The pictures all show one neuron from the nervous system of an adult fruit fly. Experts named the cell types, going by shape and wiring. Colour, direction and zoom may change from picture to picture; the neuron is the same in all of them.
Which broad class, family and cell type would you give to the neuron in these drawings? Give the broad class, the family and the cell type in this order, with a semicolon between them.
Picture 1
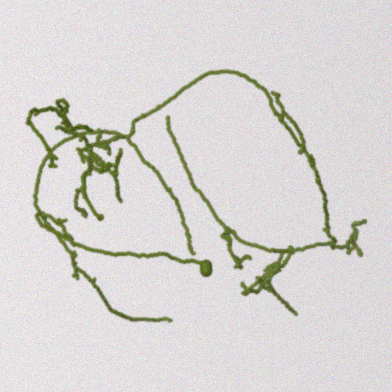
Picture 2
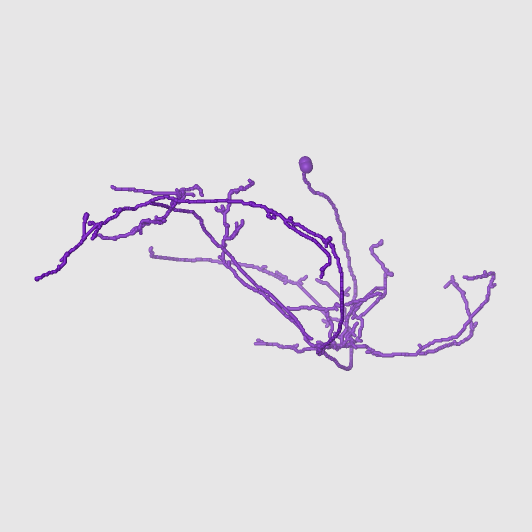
nerve-cord intrinsic neuron; hemilineage 19B; IN19B092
